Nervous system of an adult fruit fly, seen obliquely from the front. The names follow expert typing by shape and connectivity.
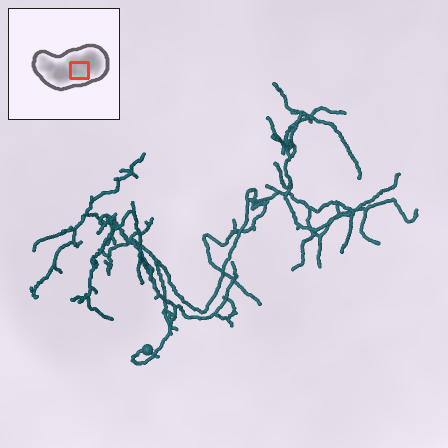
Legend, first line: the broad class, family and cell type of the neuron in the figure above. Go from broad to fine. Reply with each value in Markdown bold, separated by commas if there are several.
**central-brain intrinsic neuron**, **hemilineage LB19**, **GNG277**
